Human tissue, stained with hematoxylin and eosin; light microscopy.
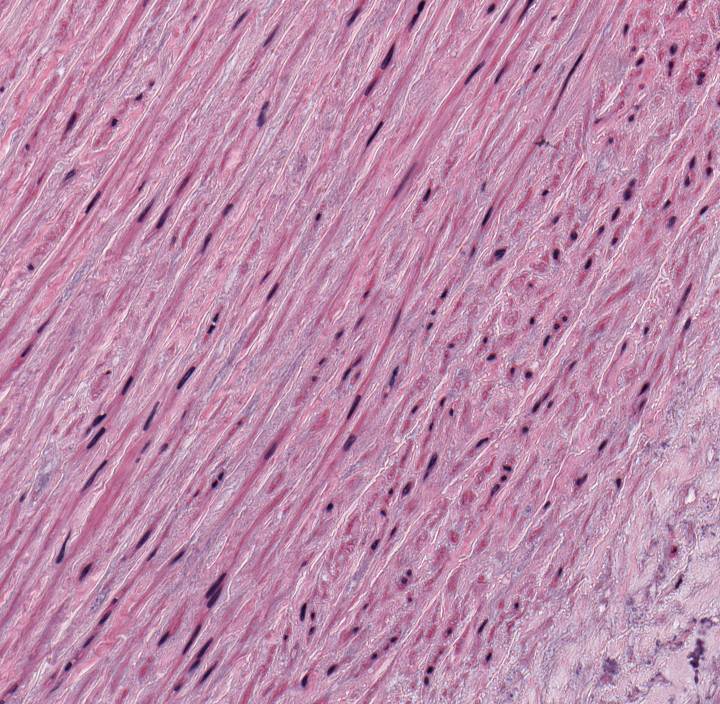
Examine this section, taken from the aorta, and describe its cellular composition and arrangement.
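Elongated, cigar-shaped dark nuclei lie parallel to the fibres. The fibre cytoplasm stains bright pink and shows no cross-striations. Toward the right of the field the fibres are cut more obliquely, so their nuclei appear shorter and rounder. No epithelium lines any edge of the field.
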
